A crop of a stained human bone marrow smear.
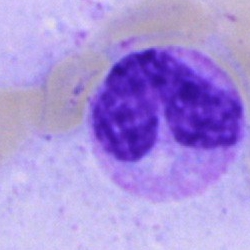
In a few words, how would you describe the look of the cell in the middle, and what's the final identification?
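Coarse, clumped chromatin stains dark purple. The cytoplasm is pale pinkish-lilac and reaches its greatest width below the nucleus. Fine pinkish granules lie within it. The cell is a band neutrophil.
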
